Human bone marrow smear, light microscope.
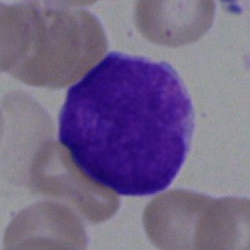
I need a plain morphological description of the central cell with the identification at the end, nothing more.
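Look at how much of this cell the nucleus takes up: almost all of it. Any cytoplasm is at most a very thin rim, so thin you can hardly see it. Search the cell for granules and you will find none visible. Vacuoles are not visible either. This cell is a blast.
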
